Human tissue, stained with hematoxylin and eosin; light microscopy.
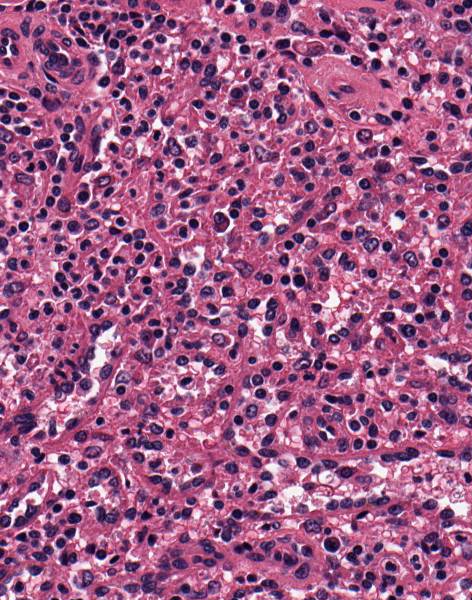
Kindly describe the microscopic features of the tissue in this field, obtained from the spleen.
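Cells take up the whole field, in diffuse sheets and small nests split up by thin branching strands of pink tissue. They're closely packed, with little stroma in between. You won't find glands, tubules or any other lumen-forming units, and there's no fat.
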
